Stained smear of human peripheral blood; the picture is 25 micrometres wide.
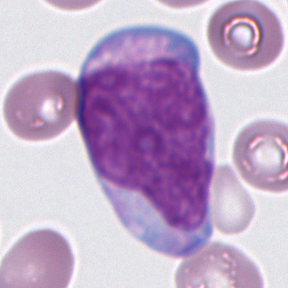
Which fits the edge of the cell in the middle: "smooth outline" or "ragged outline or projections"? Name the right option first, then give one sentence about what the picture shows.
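Smooth outline. The cell surface is smooth, without projections.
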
